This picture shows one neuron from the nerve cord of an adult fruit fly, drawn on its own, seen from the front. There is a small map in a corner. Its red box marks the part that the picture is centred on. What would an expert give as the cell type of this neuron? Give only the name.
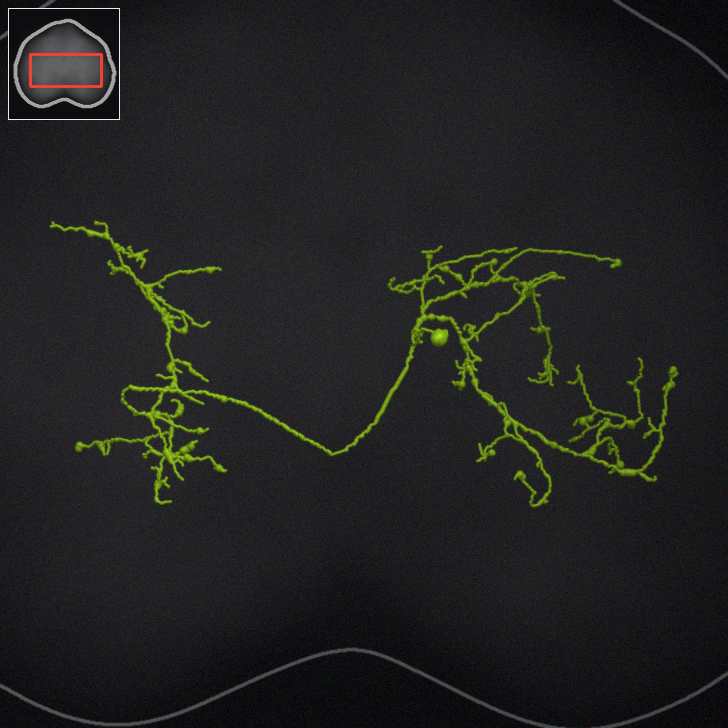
IN01A072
